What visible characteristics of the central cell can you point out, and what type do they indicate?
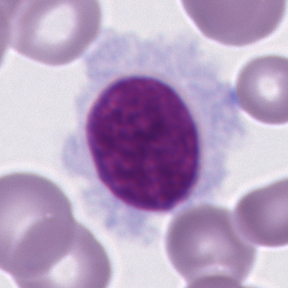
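So, look at how much cytoplasm there is: it forms a wide rim right around the nucleus. It's a pale greyish blue, and I can't pick out any granules in it. The nucleus doesn't show any distinct nucleoli either. That's a hairy cell.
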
